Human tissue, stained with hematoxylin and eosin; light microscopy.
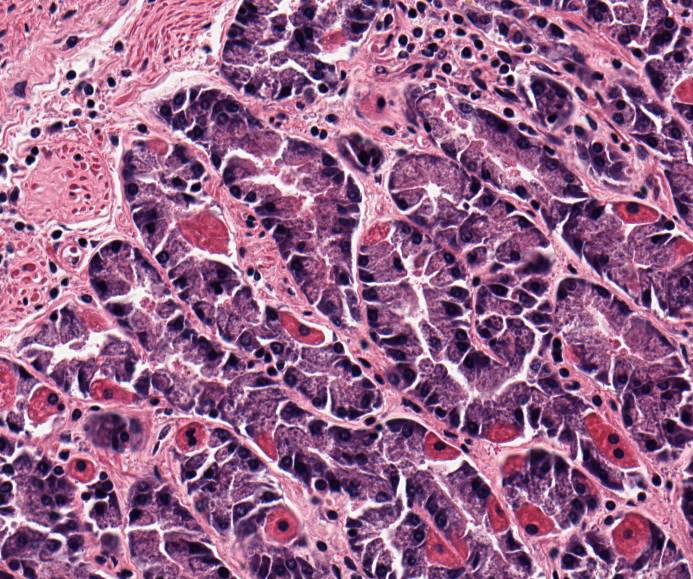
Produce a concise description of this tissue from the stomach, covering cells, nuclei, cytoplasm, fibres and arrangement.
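Over most of the field, cells are packed in nests and cords between thin pink fibrous septa. Single large cells with bright pink, smooth cytoplasm and one round central nucleus lie scattered among the purple cells, most often in the lower half. Upper left: pink fibrous stroma with wavy collagen and a rounded pale pink fibrillar bundle.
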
